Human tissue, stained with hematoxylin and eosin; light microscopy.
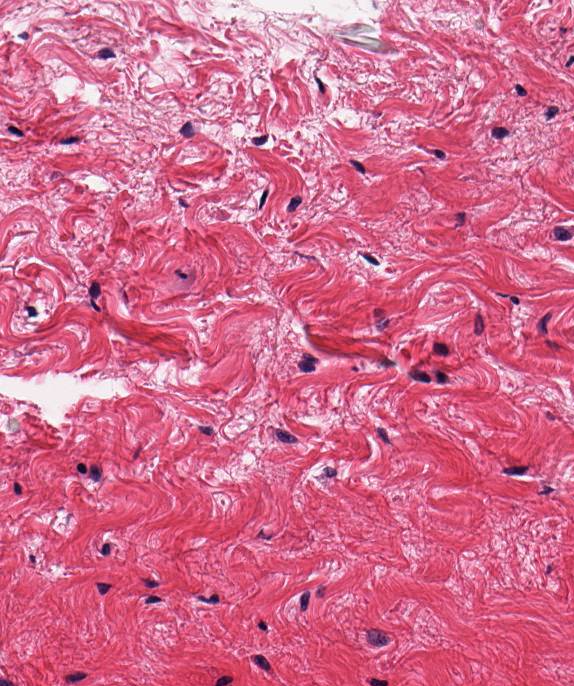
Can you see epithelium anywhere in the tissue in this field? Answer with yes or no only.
No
